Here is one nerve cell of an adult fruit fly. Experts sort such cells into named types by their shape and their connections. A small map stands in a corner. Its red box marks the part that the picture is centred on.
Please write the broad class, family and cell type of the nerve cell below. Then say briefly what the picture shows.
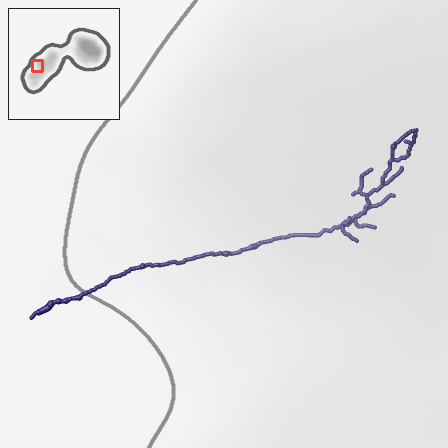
Its broad class is sensory neuron entering the nerve cord. The name of its family is class mechanosensory tactile. Its cell type is SNta19. No cell body is drawn. There are a dozen or fewer branch ends.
